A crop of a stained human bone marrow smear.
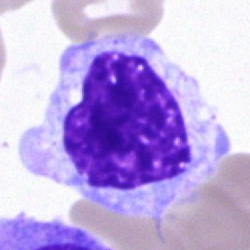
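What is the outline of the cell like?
Irregular, with several blunt bulges.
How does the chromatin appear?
Dark purple and clumped, with small pale gaps.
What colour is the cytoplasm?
Pale blue.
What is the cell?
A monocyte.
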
